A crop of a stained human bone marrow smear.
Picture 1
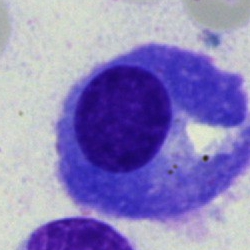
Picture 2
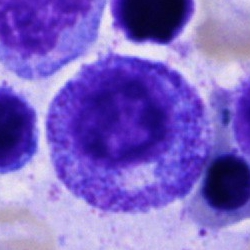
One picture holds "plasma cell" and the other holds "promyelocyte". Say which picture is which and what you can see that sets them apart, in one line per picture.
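The cell in picture 1 is a plasma cell. The cytoplasm shows no distinct granules.
The cell in picture 2 is a promyelocyte. The cytoplasm is densely packed with purple granules.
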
